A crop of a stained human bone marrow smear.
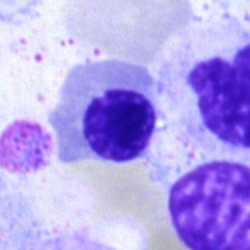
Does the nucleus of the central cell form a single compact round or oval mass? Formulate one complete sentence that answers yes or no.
Yes, what the nucleus forms is a compact round or oval shape.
